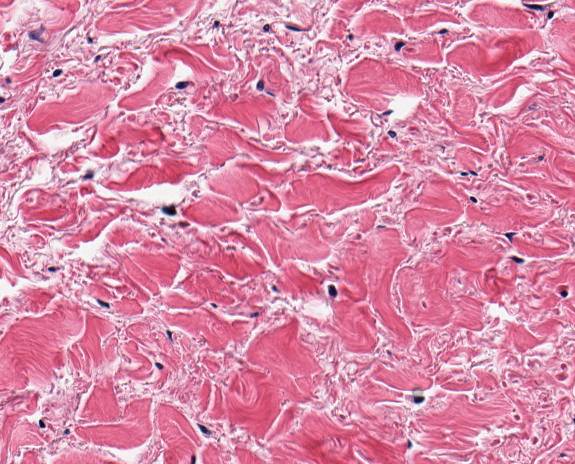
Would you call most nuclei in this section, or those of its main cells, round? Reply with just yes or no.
No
